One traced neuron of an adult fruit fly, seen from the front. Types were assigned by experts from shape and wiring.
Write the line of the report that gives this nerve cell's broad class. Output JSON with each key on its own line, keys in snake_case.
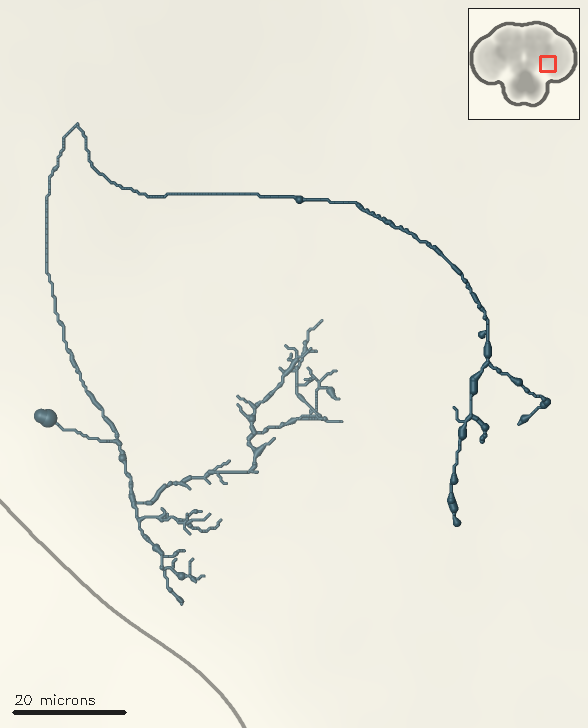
{
 "broad_class": "optic-lobe intrinsic neuron"
}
